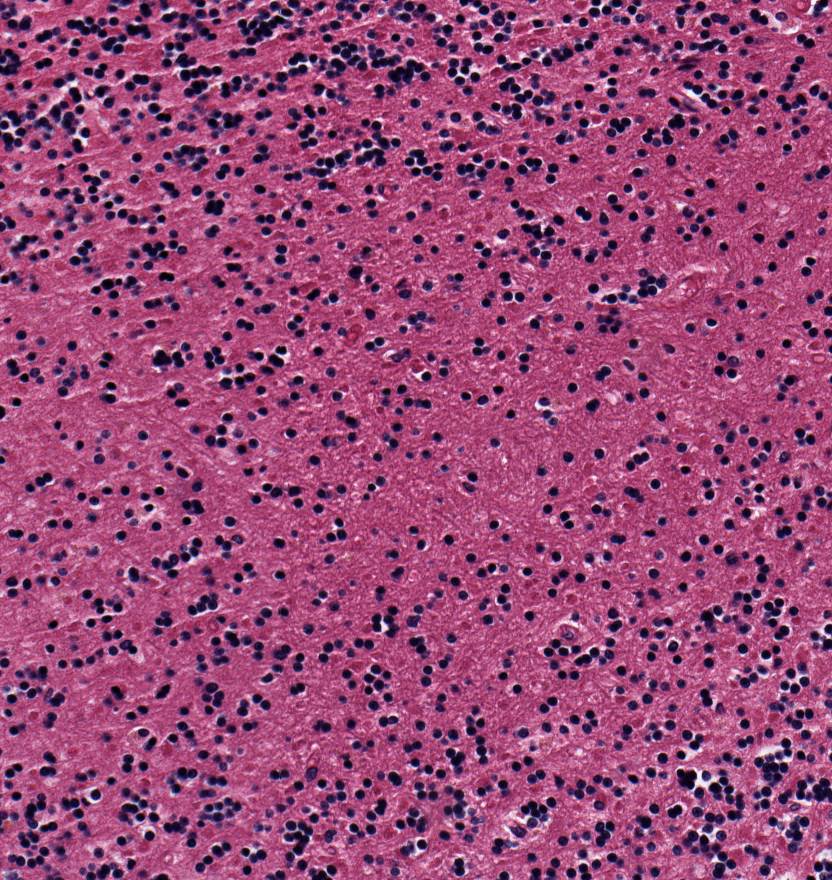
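Cerebellum, haematoxylin and eosin stained section. Nuclei: small, round, very dark purple and much alike in size. Cytoplasm: little or none visible around most nuclei, which sit almost bare. Background: a finely fibrillary, eosinophilic meshwork. Absent: epithelium, glands and open lumens.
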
